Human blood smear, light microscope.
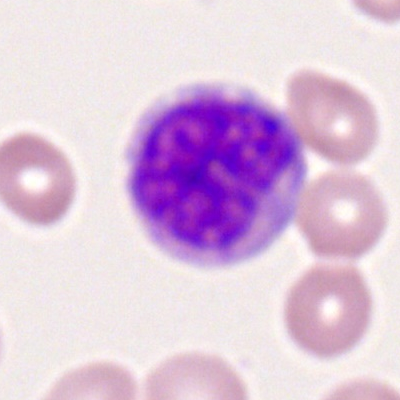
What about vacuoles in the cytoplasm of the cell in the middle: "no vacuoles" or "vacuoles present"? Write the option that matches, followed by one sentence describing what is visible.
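No vacuoles. No vacuoles are seen in the cytoplasm.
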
